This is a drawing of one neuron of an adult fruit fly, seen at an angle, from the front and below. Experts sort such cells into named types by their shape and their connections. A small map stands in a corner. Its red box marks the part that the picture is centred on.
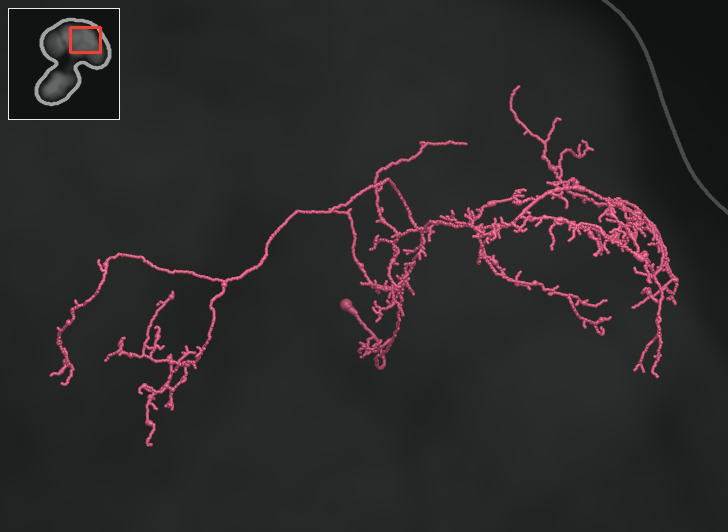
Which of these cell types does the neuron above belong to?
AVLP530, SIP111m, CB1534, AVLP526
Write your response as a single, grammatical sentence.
This neuron has been assigned cell type AVLP530.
